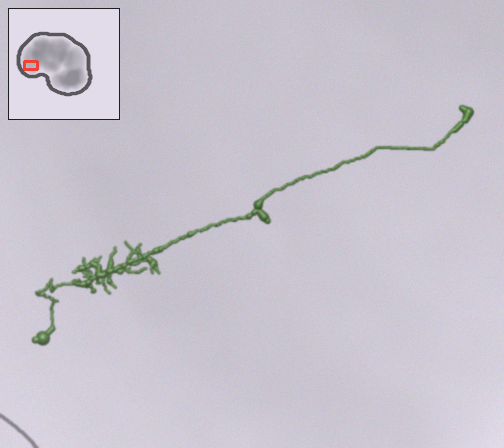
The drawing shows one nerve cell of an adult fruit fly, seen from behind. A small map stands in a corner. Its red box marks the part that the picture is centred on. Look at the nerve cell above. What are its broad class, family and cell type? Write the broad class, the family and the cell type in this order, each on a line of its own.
optic-lobe intrinsic neuron
Tm
Tm2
